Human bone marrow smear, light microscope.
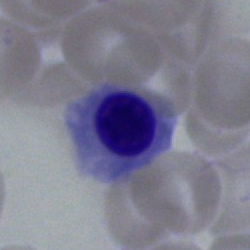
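Erythroblast with irregular, angular outline; corners blunt rather than smoothly circular. Cytoplasm pale lilac-blue, widest left of the nucleus. No granules visible in cytoplasm.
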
